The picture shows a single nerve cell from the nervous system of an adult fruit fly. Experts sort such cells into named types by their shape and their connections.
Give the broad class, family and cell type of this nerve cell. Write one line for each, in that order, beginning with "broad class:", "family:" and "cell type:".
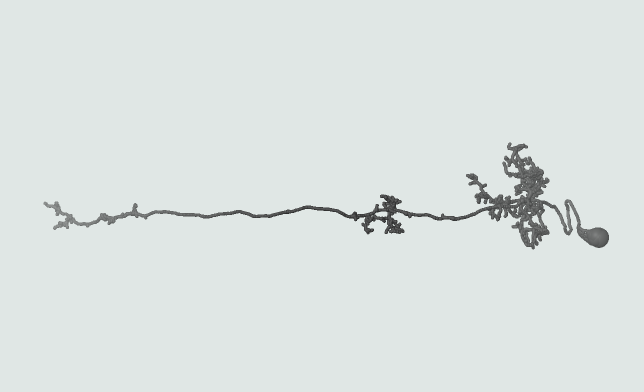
broad class: optic-lobe intrinsic neuron
family: Tm
cell type: Tm4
